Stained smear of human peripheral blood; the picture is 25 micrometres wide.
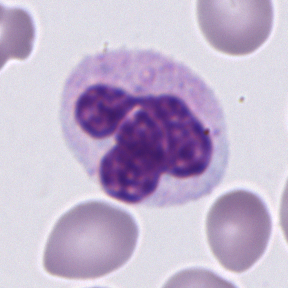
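Segmented neutrophil, stained peripheral blood smear. Outline: smooth and roughly oval. Cytoplasm: pale grey-blue, with its widest band above the nucleus. Granules: faint, fine and pinkish-lilac, most visible above the nucleus. Nucleus: fills about 50% of the cell's area.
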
